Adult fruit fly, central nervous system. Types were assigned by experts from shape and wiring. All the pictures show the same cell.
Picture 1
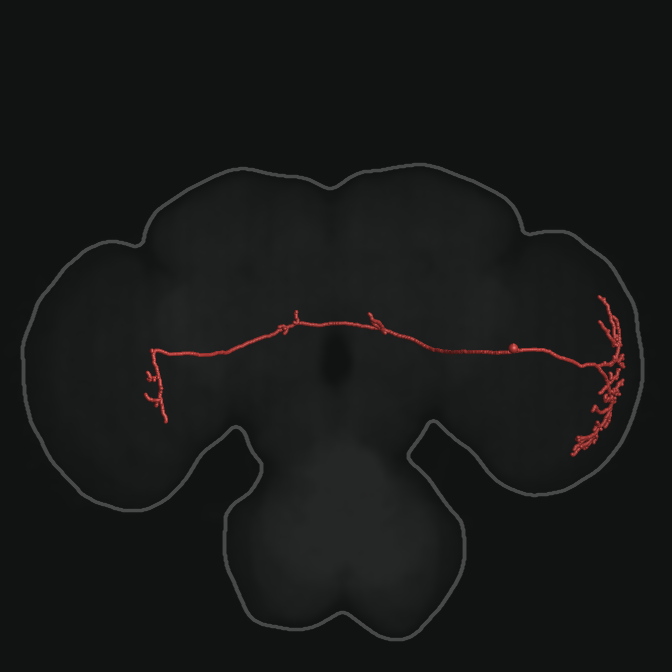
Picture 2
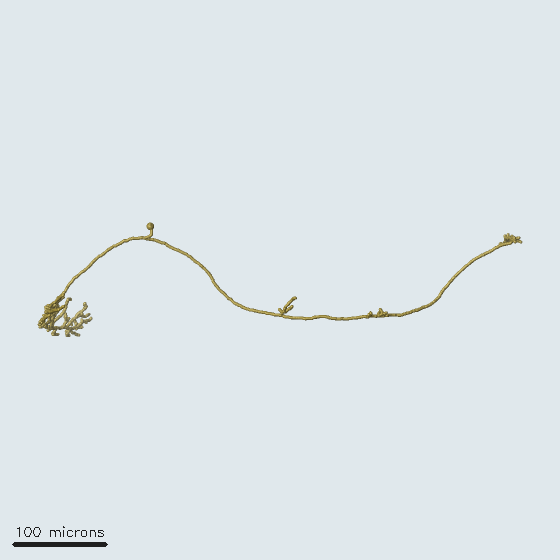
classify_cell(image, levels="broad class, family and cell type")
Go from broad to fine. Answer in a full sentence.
An optic-lobe intrinsic neuron of hemilineage VPNl&d1_lateral, type MeVPMe5.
